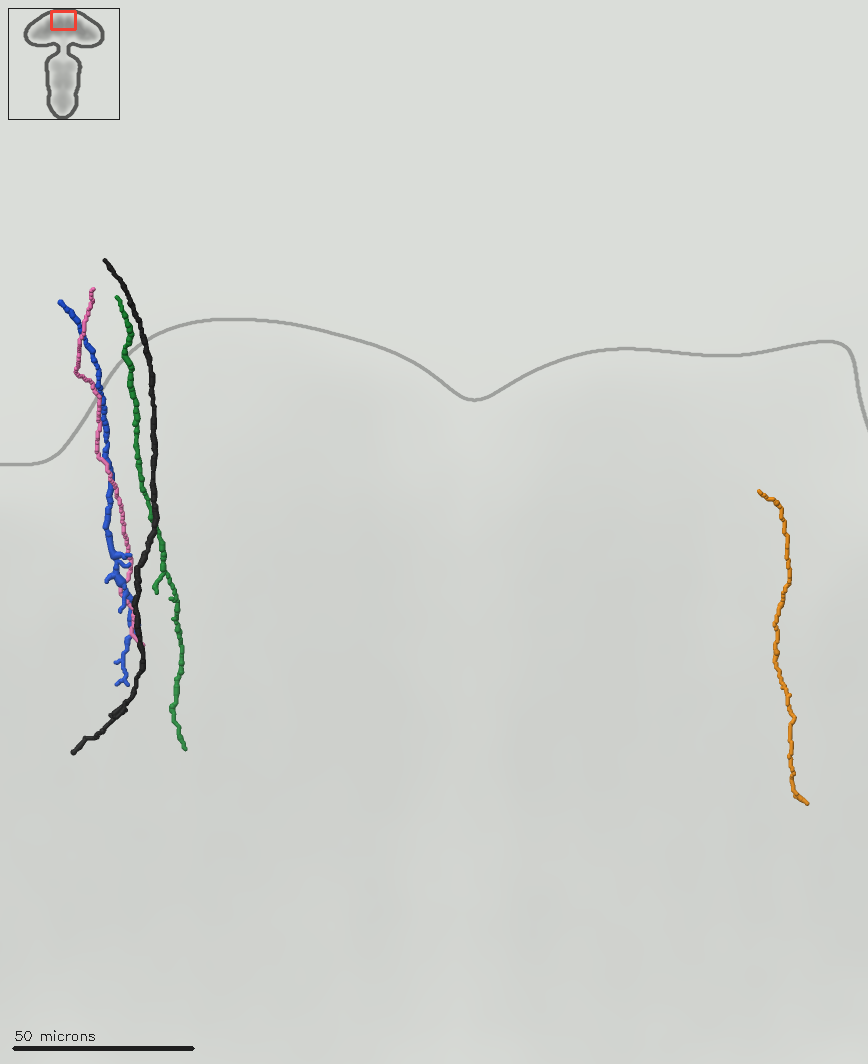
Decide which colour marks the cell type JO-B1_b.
pink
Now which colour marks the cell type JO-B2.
blue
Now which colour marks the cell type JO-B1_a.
green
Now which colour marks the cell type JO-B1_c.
black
